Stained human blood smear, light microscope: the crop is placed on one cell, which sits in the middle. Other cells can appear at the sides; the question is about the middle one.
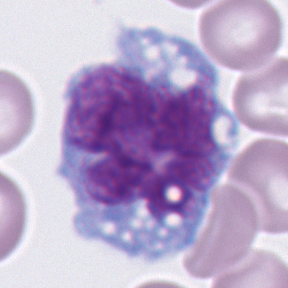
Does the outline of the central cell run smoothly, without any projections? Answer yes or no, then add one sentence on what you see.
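No. The cell outline is irregular, with ragged, uneven edges.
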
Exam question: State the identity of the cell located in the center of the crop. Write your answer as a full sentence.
To answer, the cell in the center of the crop is a monocyte.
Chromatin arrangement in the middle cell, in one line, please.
The chromatin pattern is fine and free of coarse clumps.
